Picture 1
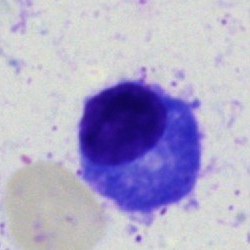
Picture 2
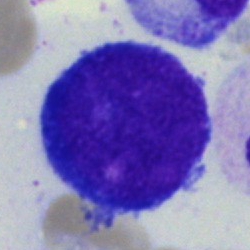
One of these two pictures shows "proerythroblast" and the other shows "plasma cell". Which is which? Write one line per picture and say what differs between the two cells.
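Picture 1: plasma cell. The cytoplasm is abundant and stains deep blue.
Picture 2: proerythroblast. The nucleus fills almost the whole cell, leaving little or no visible cytoplasm.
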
